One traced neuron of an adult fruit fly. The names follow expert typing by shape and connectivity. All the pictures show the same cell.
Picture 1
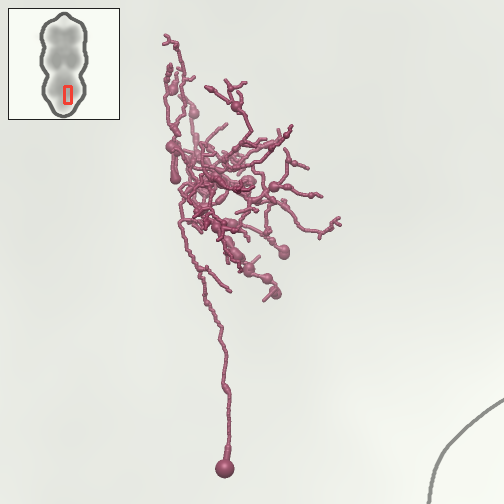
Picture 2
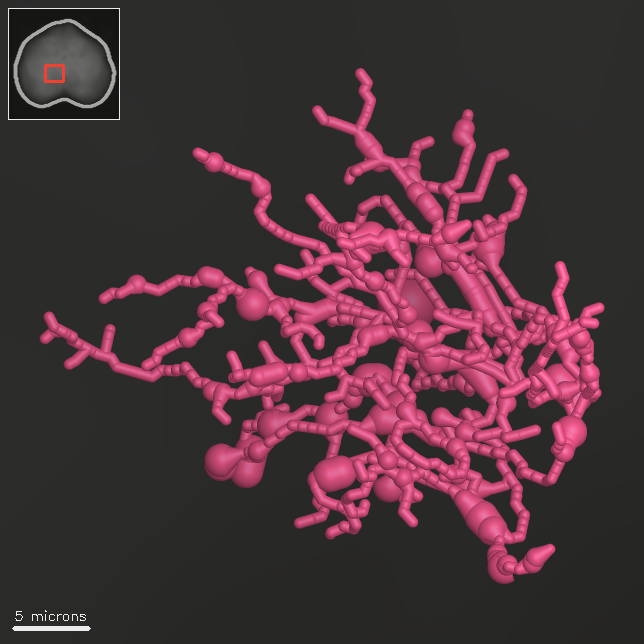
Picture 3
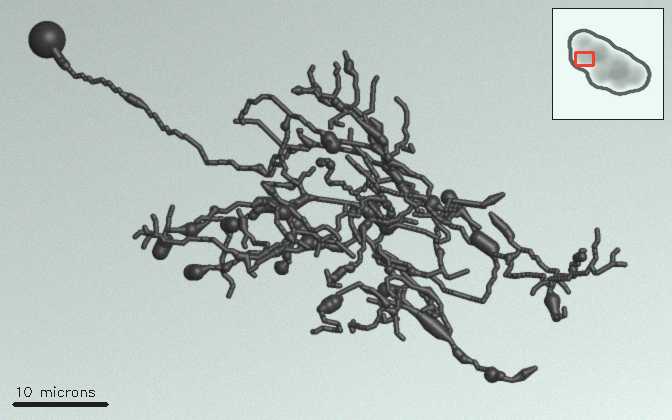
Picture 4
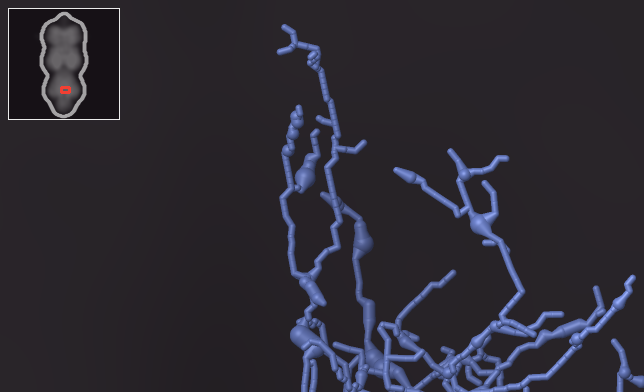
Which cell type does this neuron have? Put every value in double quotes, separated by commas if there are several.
"IN01B065"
